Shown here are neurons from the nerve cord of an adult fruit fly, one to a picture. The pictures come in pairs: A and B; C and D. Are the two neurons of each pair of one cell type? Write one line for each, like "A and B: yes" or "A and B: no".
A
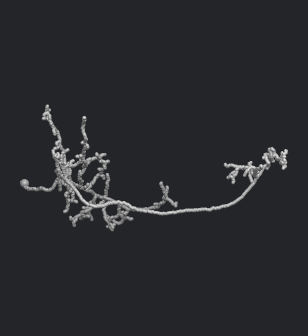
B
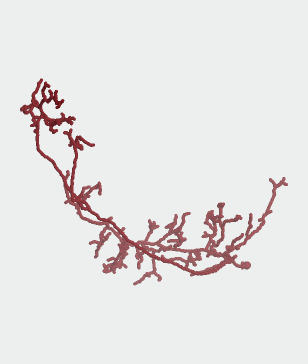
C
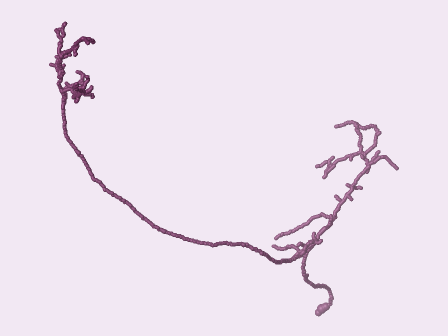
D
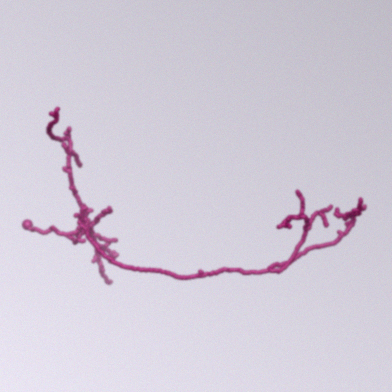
A and B: yes
C and D: yes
